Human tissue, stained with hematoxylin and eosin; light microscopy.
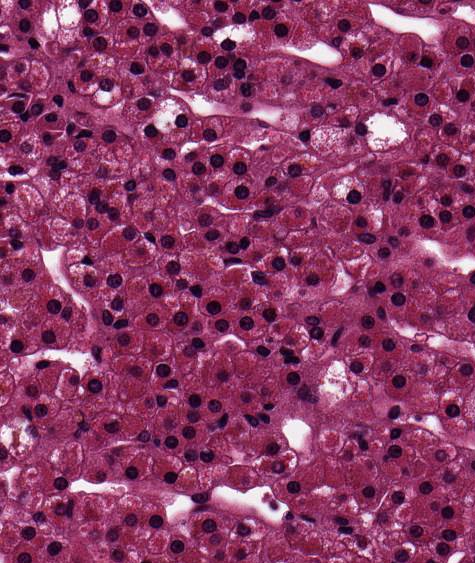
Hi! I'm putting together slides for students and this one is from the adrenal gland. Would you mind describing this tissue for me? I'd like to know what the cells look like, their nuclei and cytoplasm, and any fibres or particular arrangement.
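The cells look polygonal, with abundant, finely granular, pink-staining cytoplasm. Their round nuclei stay fairly uniform in size across the field. Along the slit-like spaces lie a few flattened, elongated dark nuclei. Scattered among the pink cells, a minority of cells show pale, clear, vacuolated cytoplasm.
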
